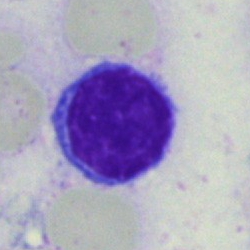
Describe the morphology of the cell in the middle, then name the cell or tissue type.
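Starting with the outline, the cell is round. Moving to the nucleus, its chromatin stains dark purple throughout. The cytoplasm comes last: it is deep blue, with no granules visible. It is a lymphocyte.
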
